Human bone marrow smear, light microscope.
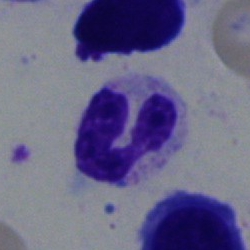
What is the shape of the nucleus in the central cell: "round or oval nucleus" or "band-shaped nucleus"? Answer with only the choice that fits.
Band-shaped nucleus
